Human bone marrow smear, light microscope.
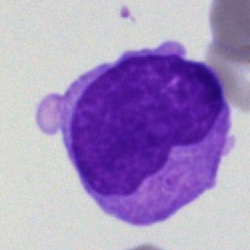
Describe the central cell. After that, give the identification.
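Nucleus fills most of the cell, placed toward the upper left. Chromatin dark purple, finely stippled, not clumped. Cytoplasm lilac-purple, widest at the lower right. Pale rounded bleb protruding from the left edge. Blast.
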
